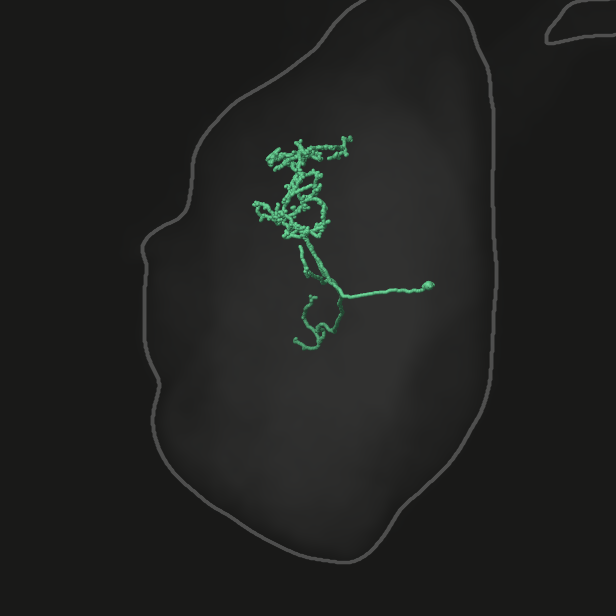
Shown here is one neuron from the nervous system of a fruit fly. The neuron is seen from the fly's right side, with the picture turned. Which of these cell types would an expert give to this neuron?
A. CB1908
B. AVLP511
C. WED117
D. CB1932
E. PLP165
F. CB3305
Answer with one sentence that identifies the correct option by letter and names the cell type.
In terms of cell type, the neuron is CB1908, option A.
